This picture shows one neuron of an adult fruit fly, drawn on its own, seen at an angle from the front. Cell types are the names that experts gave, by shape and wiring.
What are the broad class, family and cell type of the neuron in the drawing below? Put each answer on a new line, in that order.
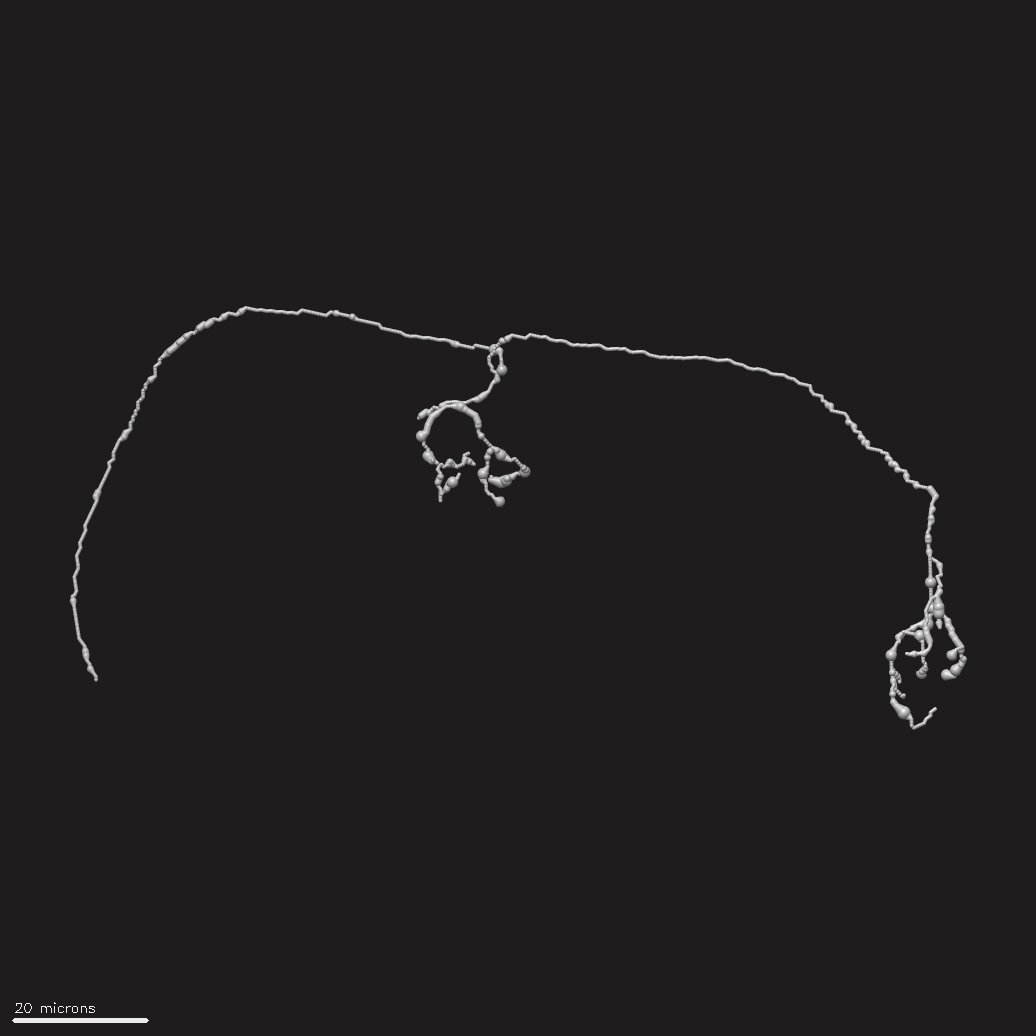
sensory neuron entering the brain
class olfactory
ORN_DC4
